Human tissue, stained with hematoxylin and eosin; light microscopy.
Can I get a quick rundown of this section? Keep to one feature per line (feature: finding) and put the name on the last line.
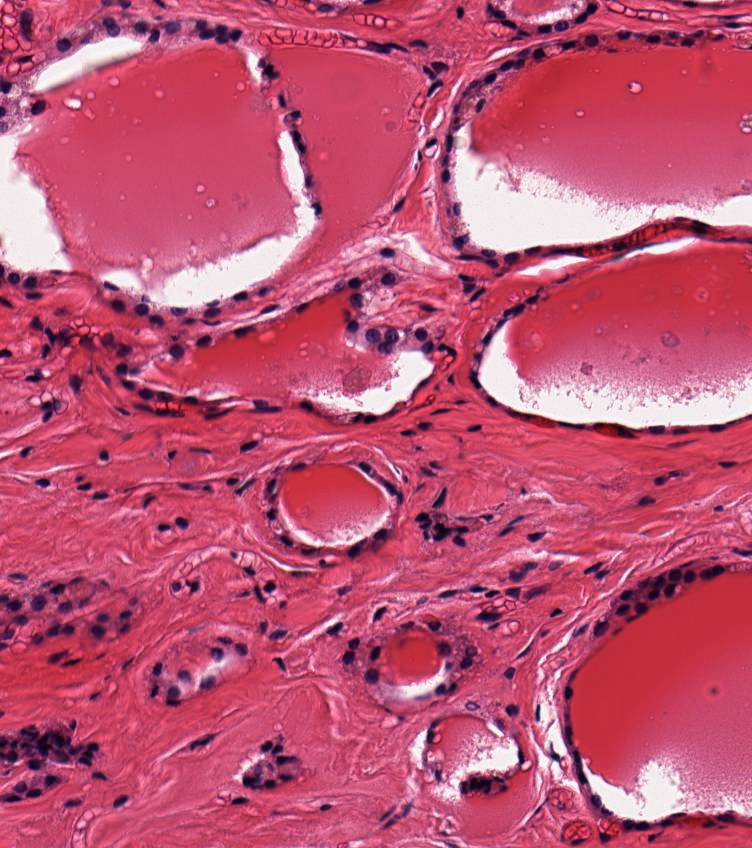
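Layout: large rounded lumen-bearing units in upper half and lower right corner; much smaller units scattered in lower middle and lower left
Lining: single layer of flattened epithelial cells in the larger units
Nuclei: small, dark, round to oval in the lining cells
Lower left: small clusters of dark nuclei forming tiny units with little or no visible lumen
Name: thyroid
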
